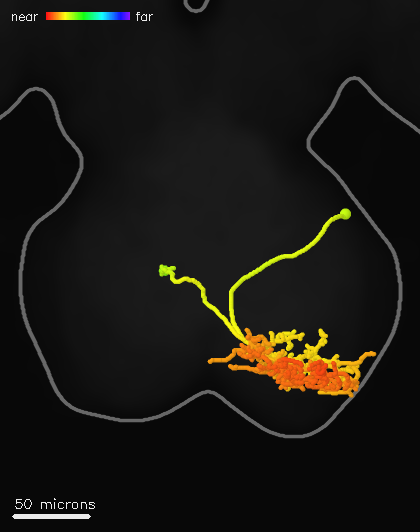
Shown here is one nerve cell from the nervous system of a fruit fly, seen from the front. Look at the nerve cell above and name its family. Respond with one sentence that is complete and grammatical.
Grouped by family, the nerve cell goes with hemilineage 23B.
